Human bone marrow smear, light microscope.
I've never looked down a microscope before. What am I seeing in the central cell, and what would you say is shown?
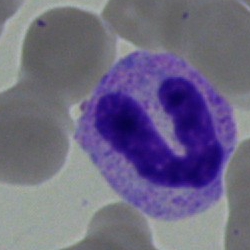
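Item one, the nucleus: a single curved band bent into a U shape, its open end facing upward. Item two, the chromatin: dark purple and dense. Item three, the cytoplasm: plentiful, surrounding the nucleus on all sides. Last item, the name: band neutrophil.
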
